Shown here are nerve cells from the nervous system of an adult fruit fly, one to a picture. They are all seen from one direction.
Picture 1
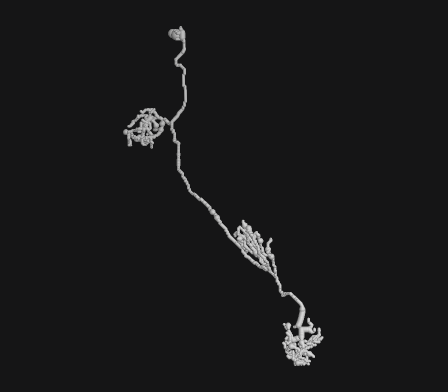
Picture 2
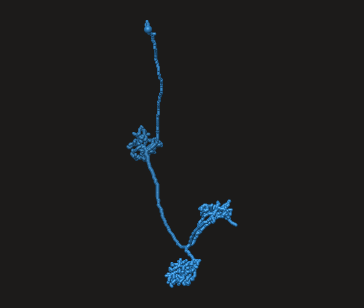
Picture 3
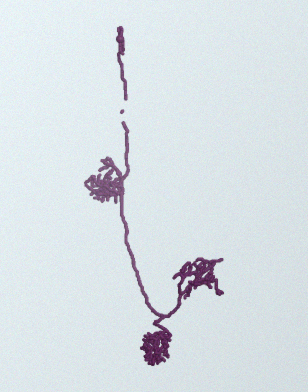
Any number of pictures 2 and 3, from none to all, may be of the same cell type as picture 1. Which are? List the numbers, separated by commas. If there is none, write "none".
none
